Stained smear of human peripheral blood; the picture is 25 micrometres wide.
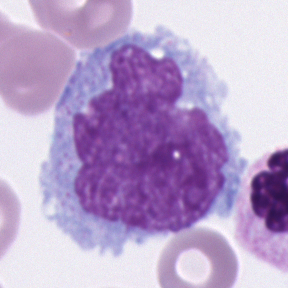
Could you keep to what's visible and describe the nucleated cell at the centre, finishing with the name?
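Start with the nucleus: it is irregular and folded, with a lobe bulging upward at the top, and it measures about 17 by 14 micrometres. Its chromatin is fine and lacy, not clumped. Around it runs a broad rim of pale grey-blue cytoplasm holding fine, dust-like pinkish-purple granules. The cell is a monocyte.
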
